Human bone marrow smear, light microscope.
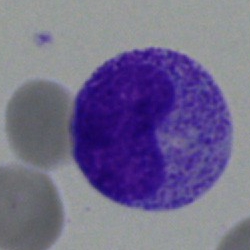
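Metamyelocyte: the central cell of a stained bone marrow smear. Position first: the nucleus sits in the left part of the cell. Contour next: its right border, the side facing the cytoplasm, carries an indentation. Chromatin: dense and dark purple. Cytoplasm, last: filled with many purple granules.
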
